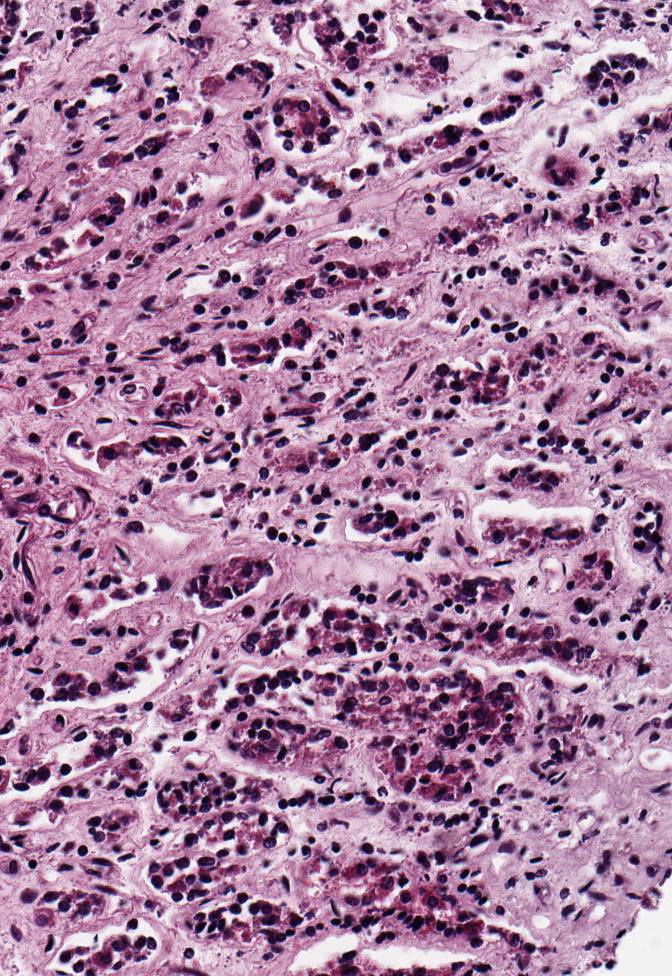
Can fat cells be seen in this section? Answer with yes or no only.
No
